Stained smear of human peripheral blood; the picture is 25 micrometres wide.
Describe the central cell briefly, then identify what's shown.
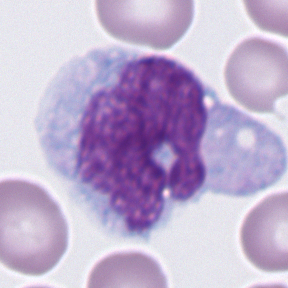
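Look first at the nucleus: it is folded, with deep notches along its lower edge, and a small clear gap shows through it just below its centre. The cytoplasm is pale grey-blue, and the cell outline is irregular rather than round. You are looking at a monocyte.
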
